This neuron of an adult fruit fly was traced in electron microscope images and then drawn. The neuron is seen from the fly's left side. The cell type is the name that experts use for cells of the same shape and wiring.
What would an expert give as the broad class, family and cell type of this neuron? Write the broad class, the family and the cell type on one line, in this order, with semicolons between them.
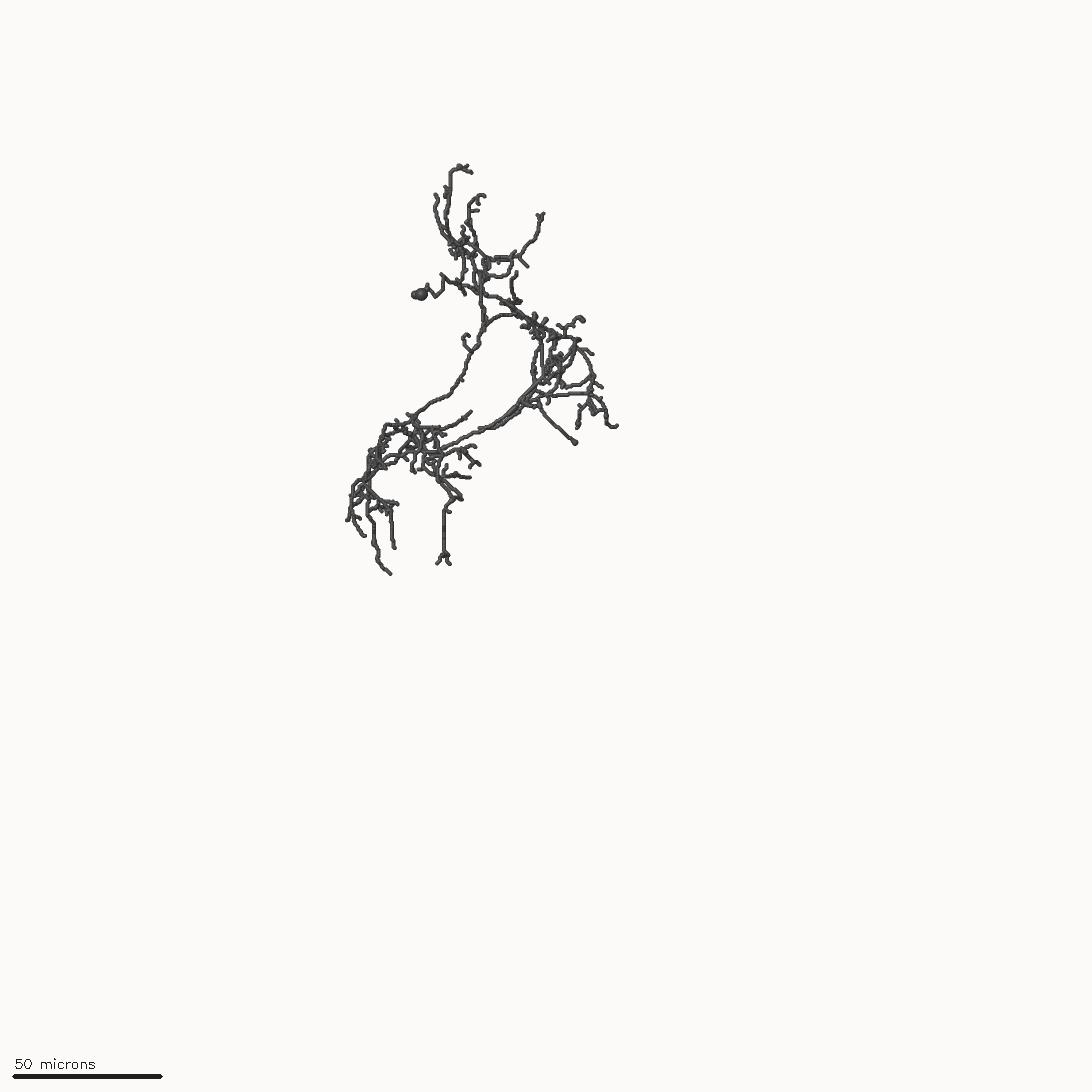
central-brain intrinsic neuron; hemilineage VLPd1; AVLP047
